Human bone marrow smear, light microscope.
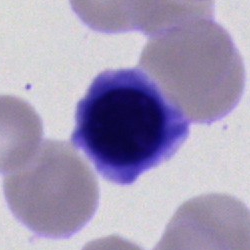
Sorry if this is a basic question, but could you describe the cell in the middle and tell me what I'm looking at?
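The cell outline is irregular, showing small bumps and angles instead of a smooth circle. Its chromatin is very dark and dense, so little internal detail shows. A narrow rim of blue-purple cytoplasm encircles the nucleus, and no vacuoles appear in it. This cell is an erythroblast.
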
